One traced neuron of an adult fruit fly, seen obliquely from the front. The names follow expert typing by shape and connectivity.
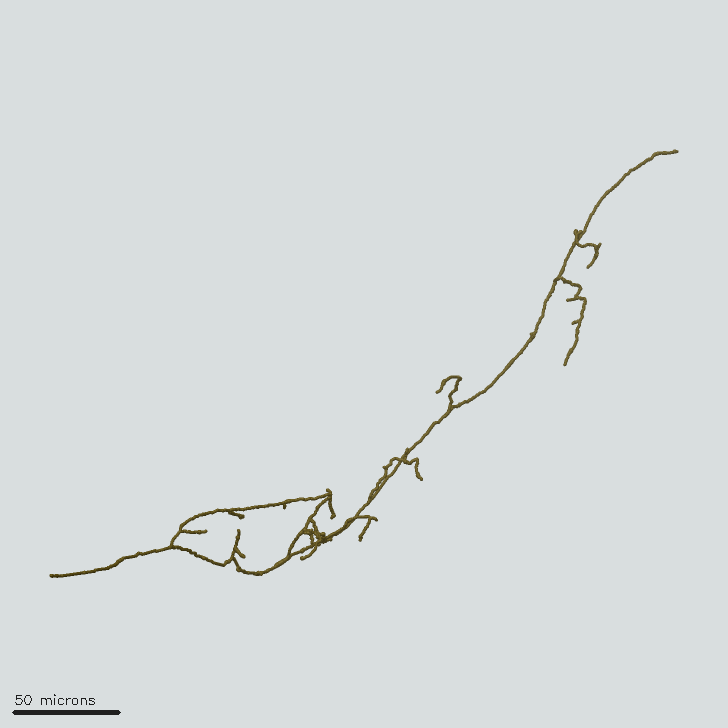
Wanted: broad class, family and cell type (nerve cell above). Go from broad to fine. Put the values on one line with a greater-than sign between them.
descending neuron > DNp > DNp29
